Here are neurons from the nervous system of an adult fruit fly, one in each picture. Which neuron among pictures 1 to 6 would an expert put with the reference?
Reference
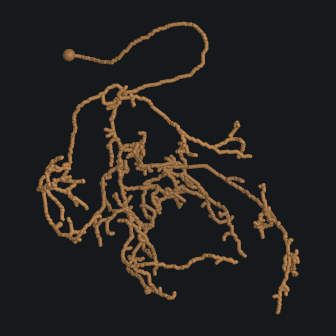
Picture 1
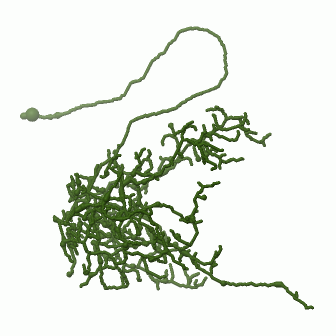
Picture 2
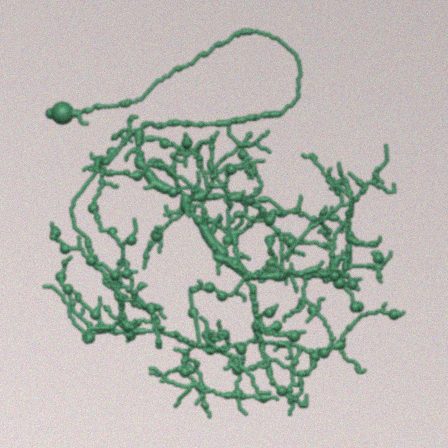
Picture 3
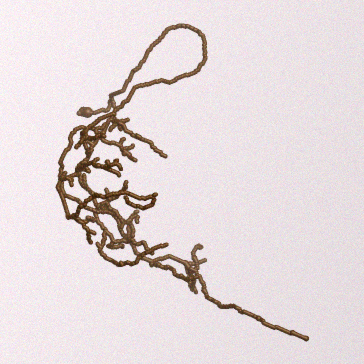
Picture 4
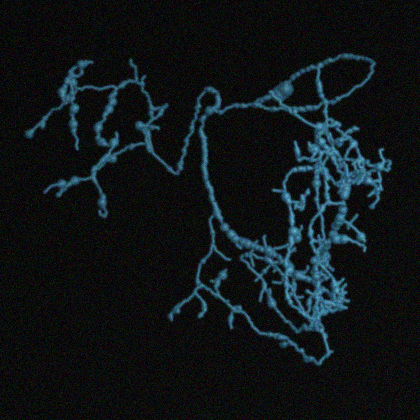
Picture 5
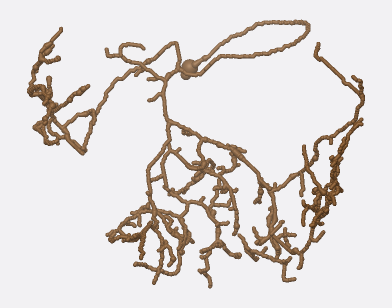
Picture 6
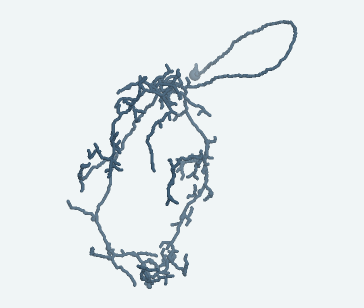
5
